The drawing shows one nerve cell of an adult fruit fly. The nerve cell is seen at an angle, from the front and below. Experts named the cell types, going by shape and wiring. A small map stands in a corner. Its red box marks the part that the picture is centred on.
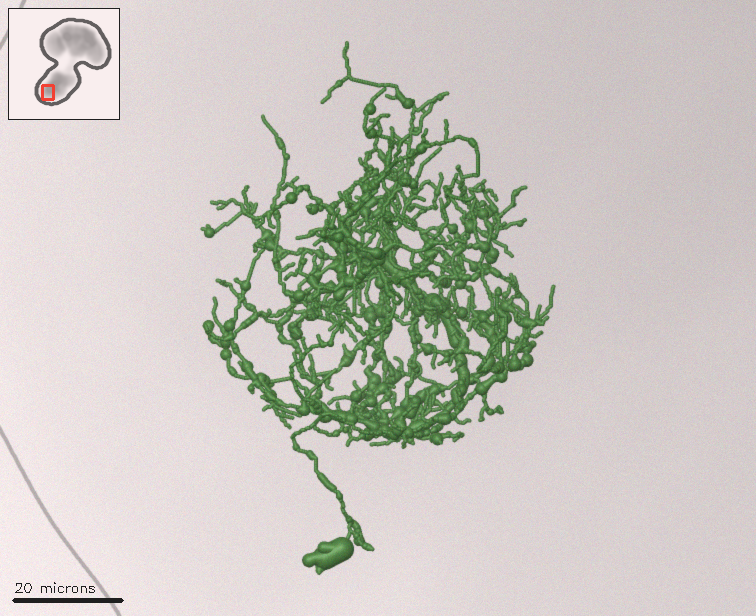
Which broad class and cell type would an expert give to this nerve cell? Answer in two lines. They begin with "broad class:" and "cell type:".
broad class: nerve-cord intrinsic neuron
cell type: INXXX243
